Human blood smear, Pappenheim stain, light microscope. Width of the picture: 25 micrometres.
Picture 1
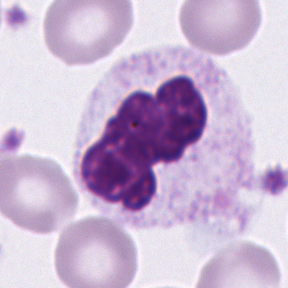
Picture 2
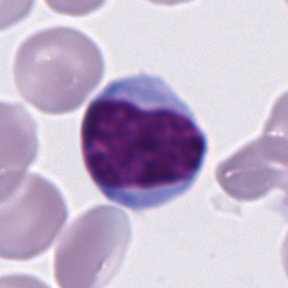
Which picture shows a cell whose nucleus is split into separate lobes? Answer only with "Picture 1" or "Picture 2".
Picture 1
